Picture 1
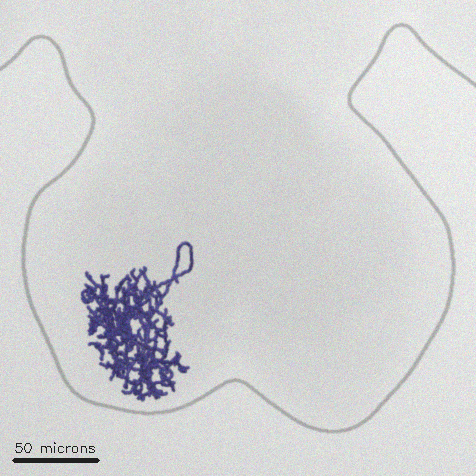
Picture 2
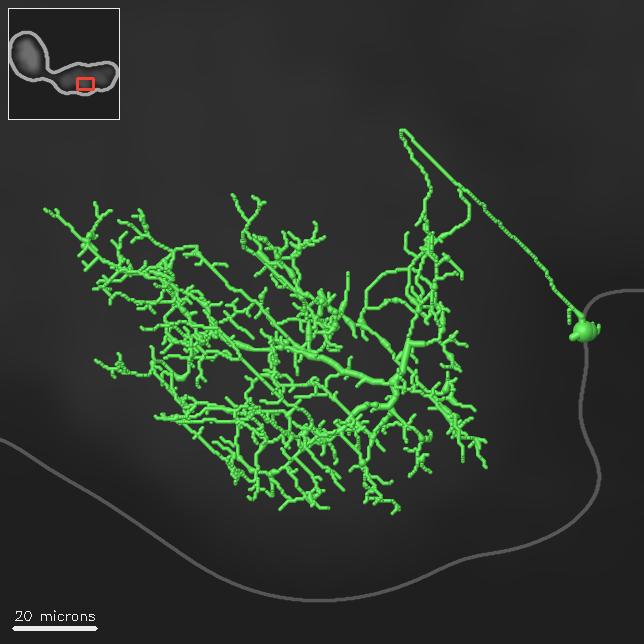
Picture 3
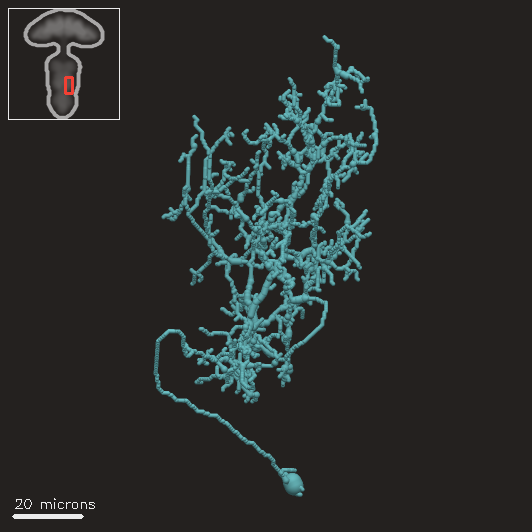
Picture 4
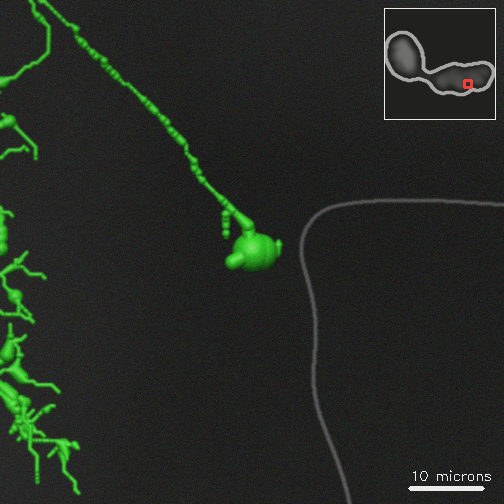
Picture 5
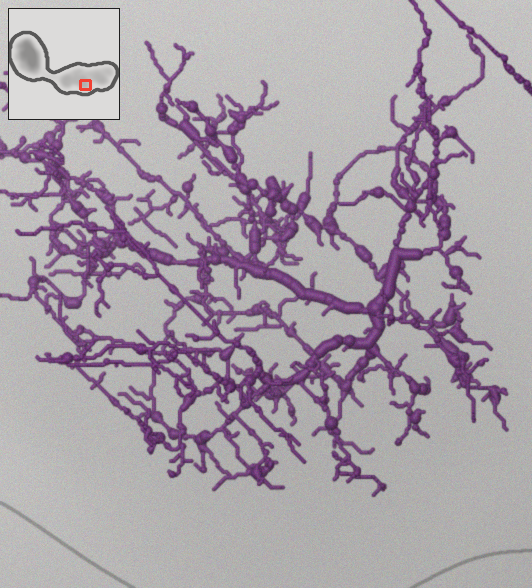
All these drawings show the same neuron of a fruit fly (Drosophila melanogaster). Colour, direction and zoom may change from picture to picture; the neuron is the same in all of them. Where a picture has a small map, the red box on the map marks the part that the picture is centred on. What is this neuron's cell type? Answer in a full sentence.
The cell type is IN03A031.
